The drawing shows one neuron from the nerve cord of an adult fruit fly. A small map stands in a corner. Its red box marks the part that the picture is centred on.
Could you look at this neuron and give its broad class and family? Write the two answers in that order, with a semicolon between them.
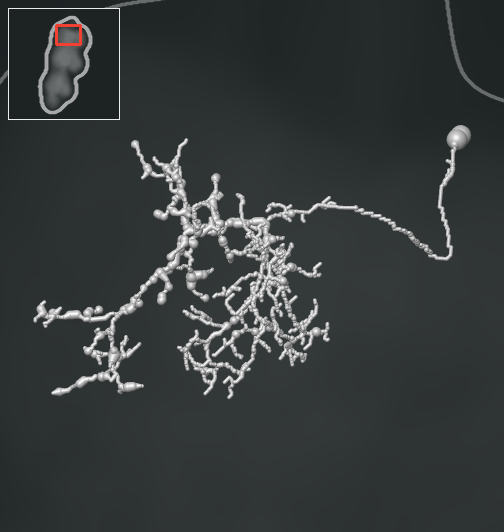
nerve-cord intrinsic neuron; hemilineage 13B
